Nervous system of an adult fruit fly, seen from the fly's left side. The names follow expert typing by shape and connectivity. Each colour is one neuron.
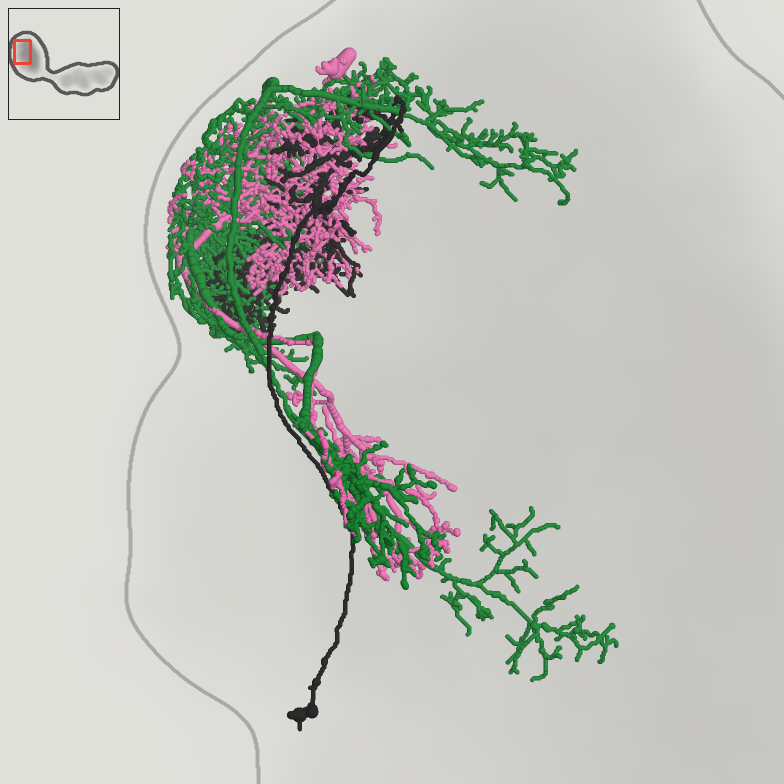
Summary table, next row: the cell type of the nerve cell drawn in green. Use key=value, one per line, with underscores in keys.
cell_type=MBON32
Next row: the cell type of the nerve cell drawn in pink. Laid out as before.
cell_type=MBON31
